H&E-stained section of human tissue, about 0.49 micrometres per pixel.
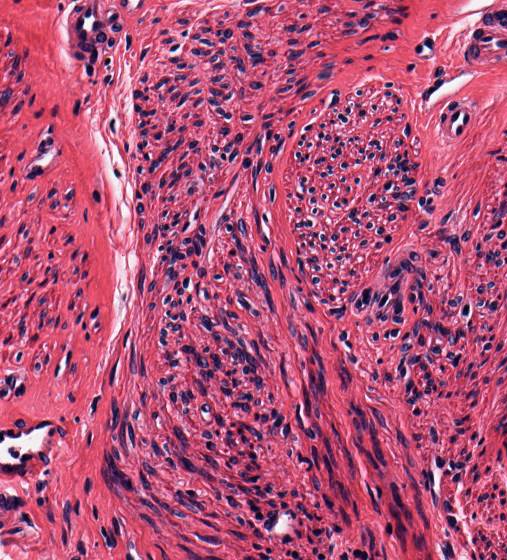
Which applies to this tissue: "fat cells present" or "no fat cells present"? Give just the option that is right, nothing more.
No fat cells present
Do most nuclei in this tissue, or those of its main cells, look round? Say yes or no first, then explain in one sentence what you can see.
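No. Most nuclei in the bundles are elongated and spindle-shaped with dark staining.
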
